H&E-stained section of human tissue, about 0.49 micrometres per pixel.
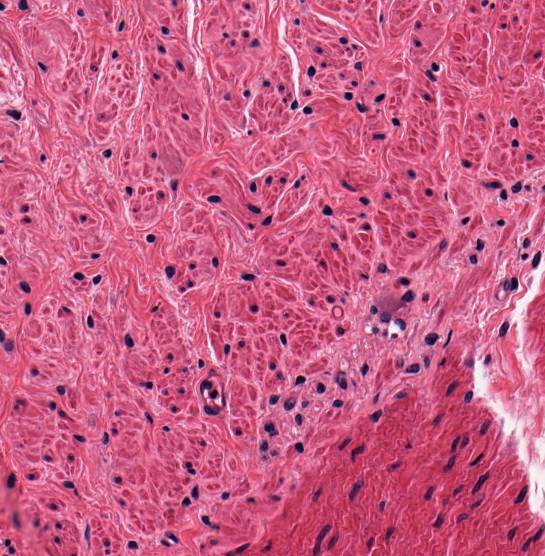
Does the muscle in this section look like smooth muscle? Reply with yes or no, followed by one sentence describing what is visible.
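Yes. In the lower right corner a band of smooth muscle is cut along its length, with elongated nuclei running in parallel.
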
